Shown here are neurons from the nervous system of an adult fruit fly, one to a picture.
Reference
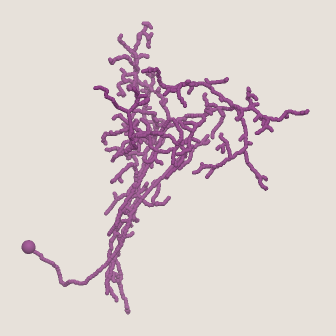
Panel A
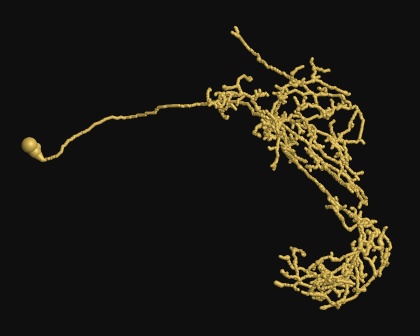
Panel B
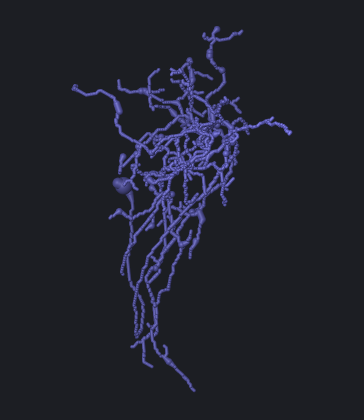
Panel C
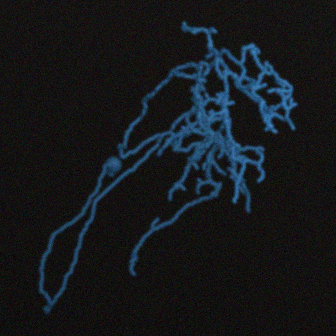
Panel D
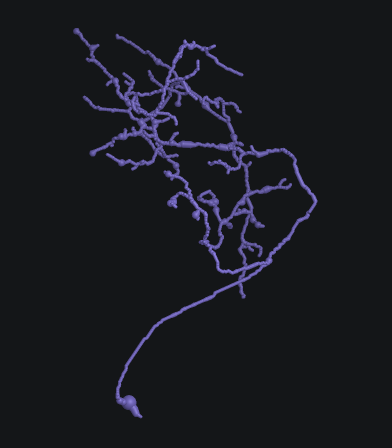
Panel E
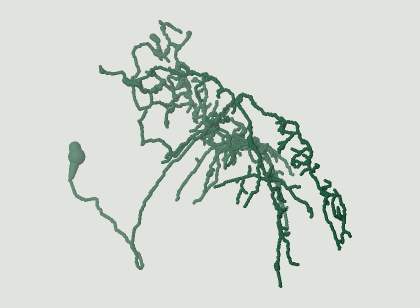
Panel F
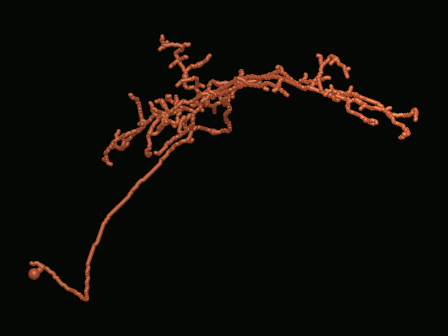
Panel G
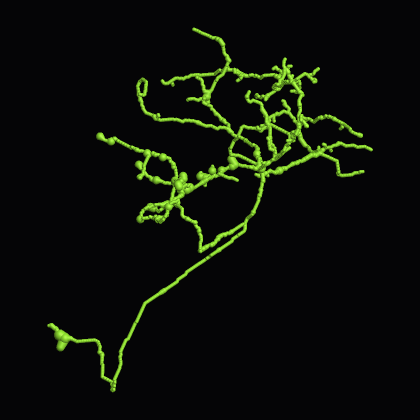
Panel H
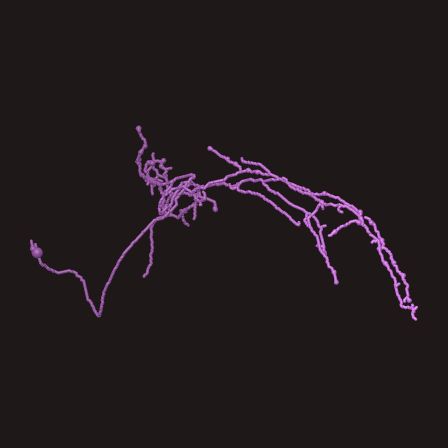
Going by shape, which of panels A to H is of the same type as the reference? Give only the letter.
B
